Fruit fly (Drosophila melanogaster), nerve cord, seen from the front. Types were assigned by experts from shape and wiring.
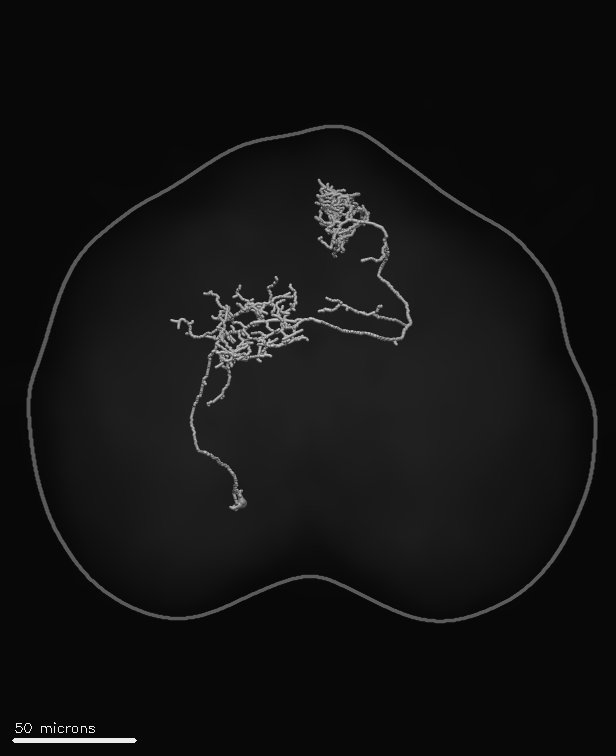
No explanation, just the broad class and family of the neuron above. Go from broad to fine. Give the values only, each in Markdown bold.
**nerve-cord intrinsic neuron**, **hemilineage 07B**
